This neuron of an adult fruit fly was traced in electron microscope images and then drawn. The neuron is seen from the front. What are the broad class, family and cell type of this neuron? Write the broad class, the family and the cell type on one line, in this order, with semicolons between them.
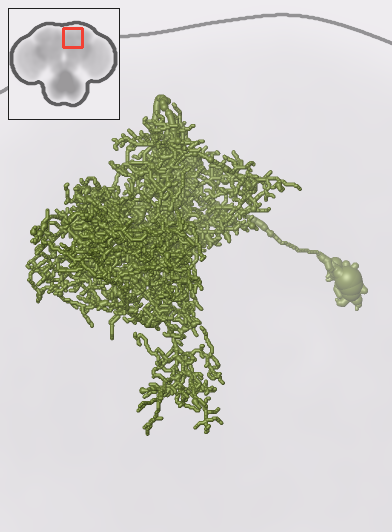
central-brain intrinsic neuron; class DAN; PPL107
